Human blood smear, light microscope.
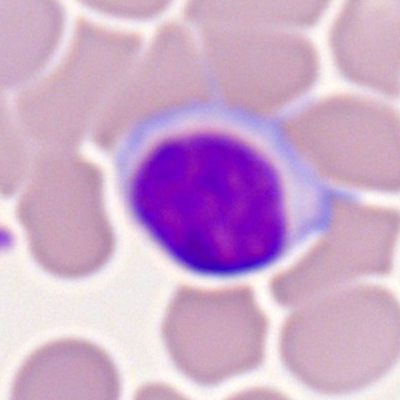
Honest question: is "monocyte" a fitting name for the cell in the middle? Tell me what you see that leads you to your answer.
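Two features decide: the nucleus fills most of the cell, and the cytoplasm is only a thin rim. Both match a lymphocyte, so the name monocyte does not fit: this cell is a lymphocyte.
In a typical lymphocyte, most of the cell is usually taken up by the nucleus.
The cytoplasm is pale blue and shows no granules, which also speaks for lymphocyte.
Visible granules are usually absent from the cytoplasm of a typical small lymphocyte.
The outline is roughly round, and the chromatin is dark purple with scattered lighter patches.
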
